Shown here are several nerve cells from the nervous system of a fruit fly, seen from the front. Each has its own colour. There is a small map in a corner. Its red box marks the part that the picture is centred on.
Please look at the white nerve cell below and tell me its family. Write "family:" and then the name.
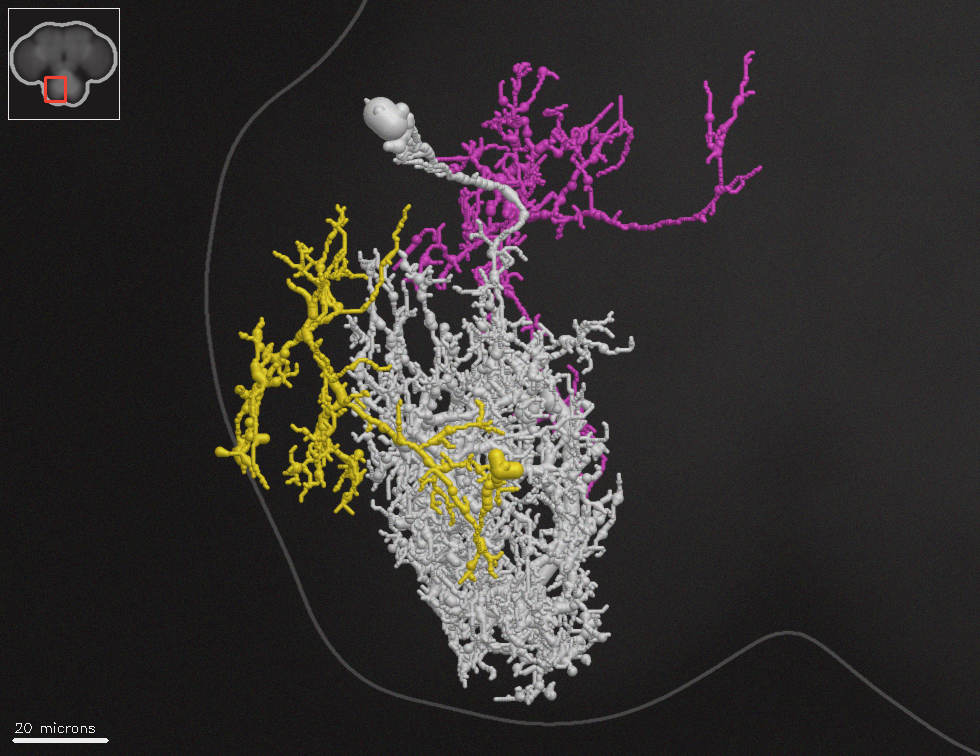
family: hemilineage 19A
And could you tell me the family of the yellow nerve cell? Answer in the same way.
family: hemilineage 13A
